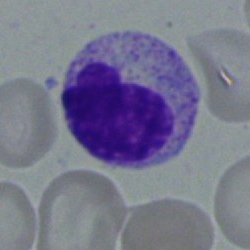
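Myelocyte centred in the field; begin with its nucleus, which sits toward the left side of the cell and reaches the edge there. Can you find the notch in its upper edge? The chromatin is coarse and clumped, with paler patches lying between darker areas. Then move out to the cytoplasm, where fine purple granules are scattered throughout.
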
